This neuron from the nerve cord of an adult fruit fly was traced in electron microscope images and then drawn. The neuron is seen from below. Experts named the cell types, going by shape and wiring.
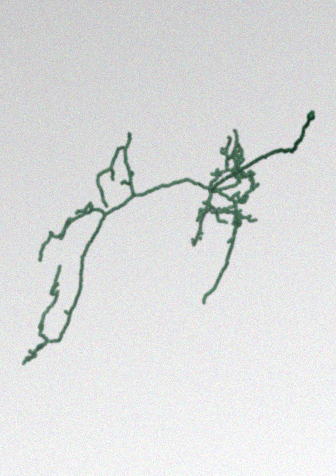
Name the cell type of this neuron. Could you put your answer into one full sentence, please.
To this neuron applies the cell type name IN07B075.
